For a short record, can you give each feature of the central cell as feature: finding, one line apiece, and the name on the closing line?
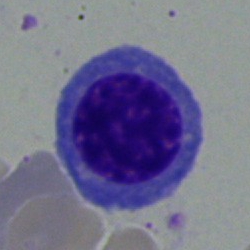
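Shape: round
Cytoplasmic rim: surrounds the nucleus on all sides
Cytoplasm colour: blue
Vacuoles: none seen in the cytoplasm
Answer: erythroblast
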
